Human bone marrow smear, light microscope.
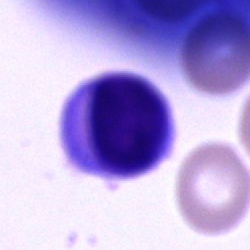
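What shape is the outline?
Round.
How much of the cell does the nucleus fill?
Most of it, and it sits over toward the right side.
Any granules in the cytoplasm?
None visible.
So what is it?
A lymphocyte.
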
